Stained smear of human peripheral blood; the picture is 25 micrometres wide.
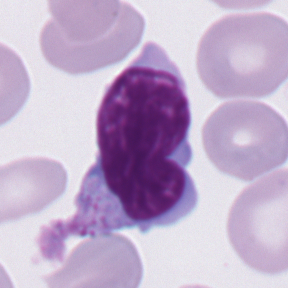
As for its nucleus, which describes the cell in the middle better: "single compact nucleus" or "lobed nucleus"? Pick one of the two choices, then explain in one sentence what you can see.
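Lobed nucleus. A notch on the right side of the nucleus divides it into a larger upper lobe and a smaller lower lobe.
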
